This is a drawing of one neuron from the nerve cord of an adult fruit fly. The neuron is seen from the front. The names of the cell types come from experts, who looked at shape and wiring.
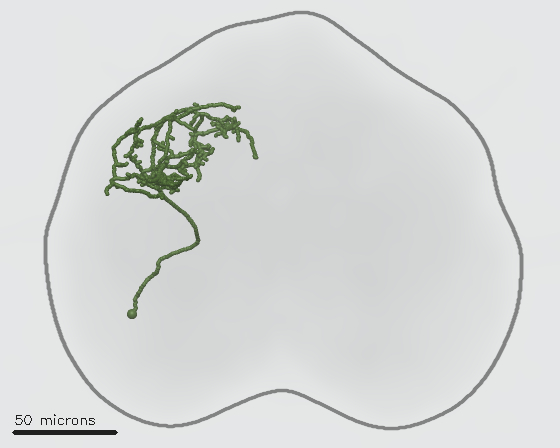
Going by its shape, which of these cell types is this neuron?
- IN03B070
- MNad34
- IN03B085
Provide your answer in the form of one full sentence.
By its cell type, the neuron is IN03B070.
